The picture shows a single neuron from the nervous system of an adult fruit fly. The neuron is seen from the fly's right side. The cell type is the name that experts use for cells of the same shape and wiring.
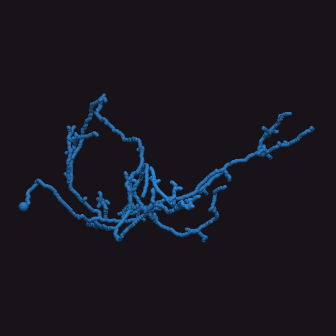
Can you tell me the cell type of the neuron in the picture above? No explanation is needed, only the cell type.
PS270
